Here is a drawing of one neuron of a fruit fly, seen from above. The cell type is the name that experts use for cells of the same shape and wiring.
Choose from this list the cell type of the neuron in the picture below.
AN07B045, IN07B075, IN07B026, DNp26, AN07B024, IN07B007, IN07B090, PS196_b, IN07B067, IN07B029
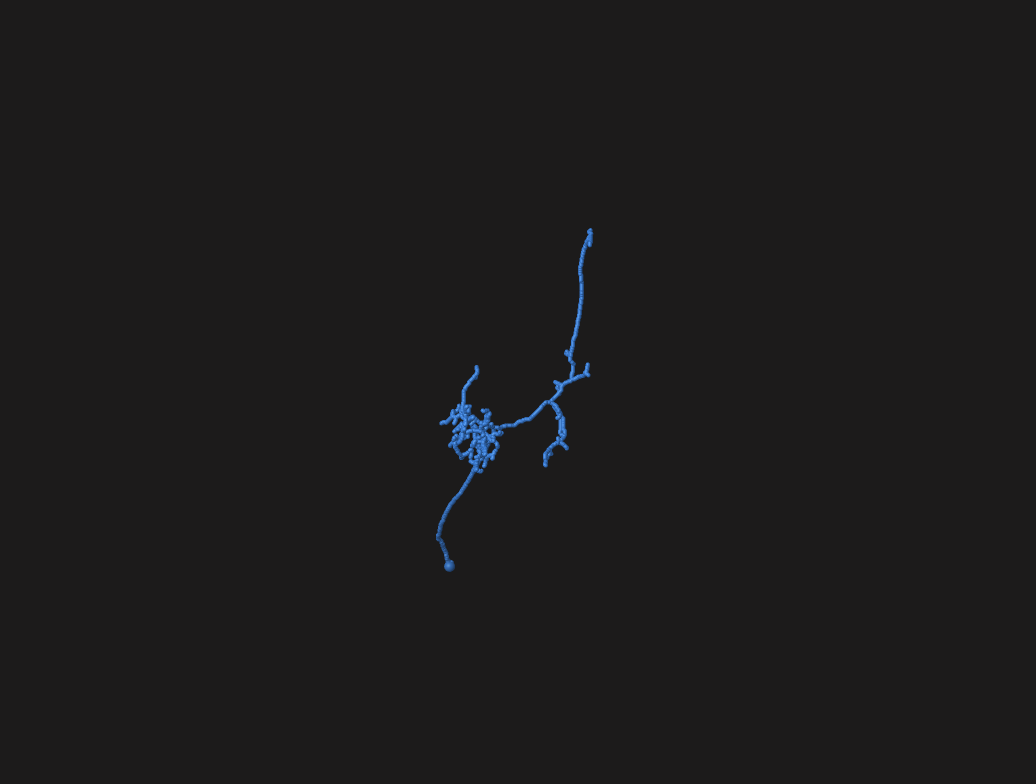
IN07B075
